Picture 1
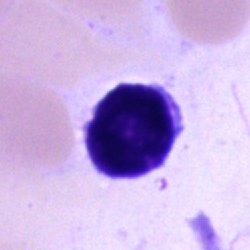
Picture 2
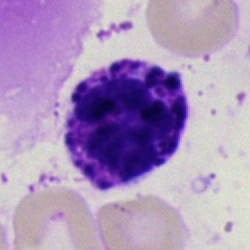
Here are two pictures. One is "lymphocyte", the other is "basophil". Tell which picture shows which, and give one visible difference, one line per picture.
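Picture 1 – lymphocyte. No granules are visible in the cytoplasm.
Picture 2 – basophil. Coarse, dark purple-black granules crowd the cell.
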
